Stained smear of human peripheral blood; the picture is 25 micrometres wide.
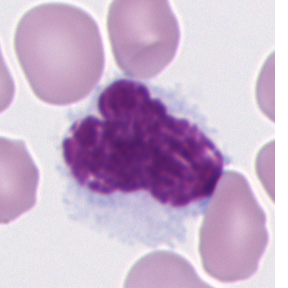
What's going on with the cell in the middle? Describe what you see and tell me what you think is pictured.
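Several notches and lobe-like bulges give the nucleus an irregular outline, and no nucleolus can be seen within it. The cytoplasm lacks coarse purple granules, and its edge is frayed into fine, fuzzy projections. This is a hairy cell.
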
